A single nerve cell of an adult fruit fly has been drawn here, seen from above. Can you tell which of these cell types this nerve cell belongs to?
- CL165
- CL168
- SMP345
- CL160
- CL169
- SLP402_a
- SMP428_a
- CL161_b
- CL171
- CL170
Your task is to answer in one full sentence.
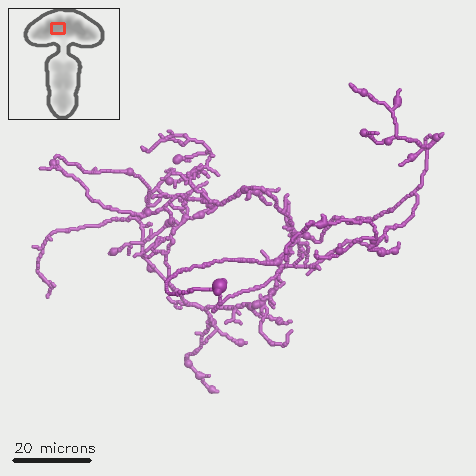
This nerve cell belongs to the cell type CL165.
